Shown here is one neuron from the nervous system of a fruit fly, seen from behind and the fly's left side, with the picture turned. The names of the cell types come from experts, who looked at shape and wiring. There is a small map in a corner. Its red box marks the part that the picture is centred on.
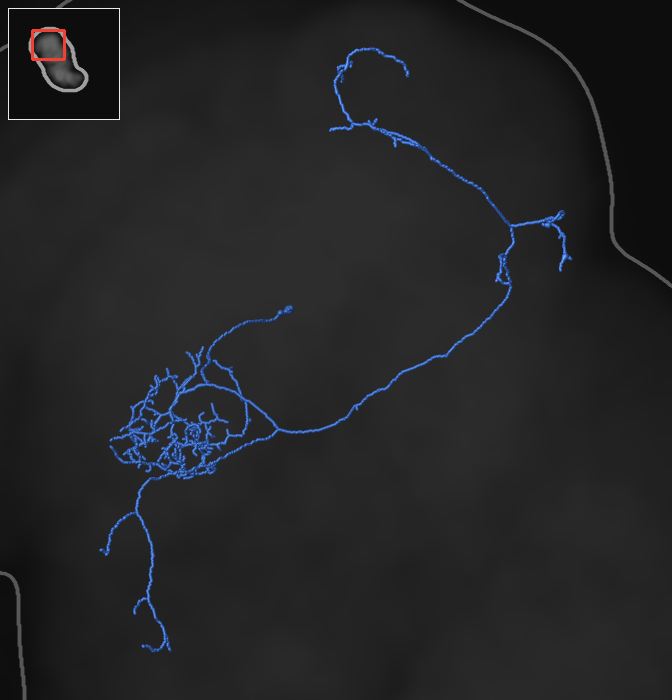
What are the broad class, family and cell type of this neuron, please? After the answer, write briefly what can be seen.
It is a central-brain intrinsic neuron. The family is hemilineage ALad1. Its cell type is M_adPNm4. Dozens of branch ends can be seen. As drawn here it is taller than it is wide.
